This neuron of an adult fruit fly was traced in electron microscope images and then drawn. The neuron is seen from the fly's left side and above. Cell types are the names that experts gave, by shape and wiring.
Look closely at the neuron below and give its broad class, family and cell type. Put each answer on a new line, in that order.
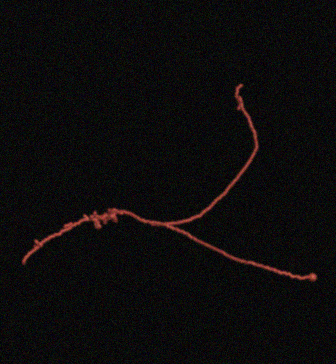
optic-lobe intrinsic neuron
T
T2a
